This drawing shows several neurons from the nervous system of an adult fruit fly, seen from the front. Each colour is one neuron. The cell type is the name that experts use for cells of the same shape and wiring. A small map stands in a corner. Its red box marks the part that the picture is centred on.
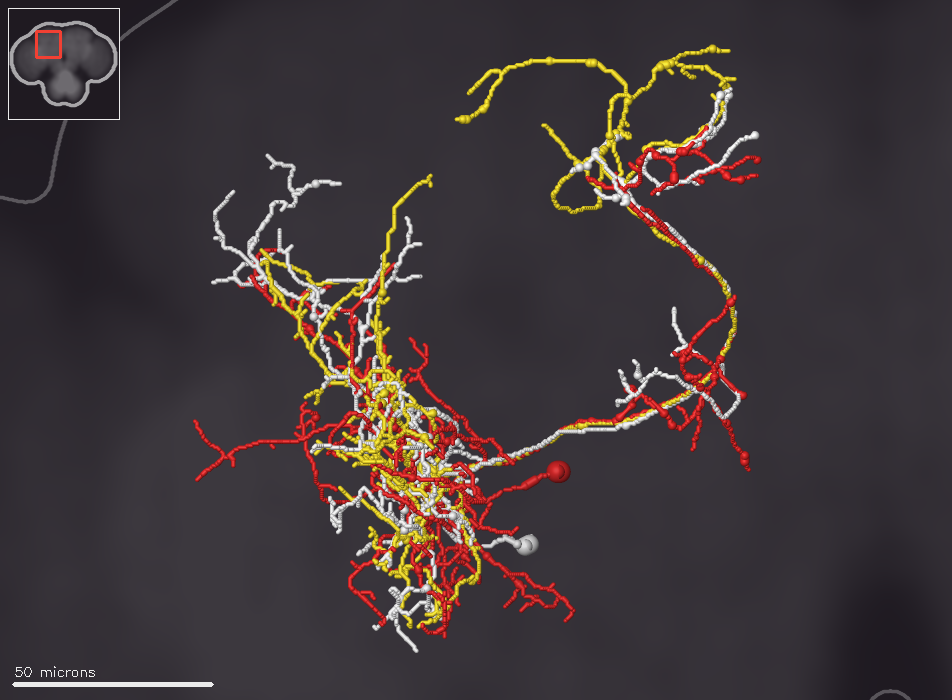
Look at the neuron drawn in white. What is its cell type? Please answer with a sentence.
The cell type is CB3909.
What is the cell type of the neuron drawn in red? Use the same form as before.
The cell type is CB3469.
